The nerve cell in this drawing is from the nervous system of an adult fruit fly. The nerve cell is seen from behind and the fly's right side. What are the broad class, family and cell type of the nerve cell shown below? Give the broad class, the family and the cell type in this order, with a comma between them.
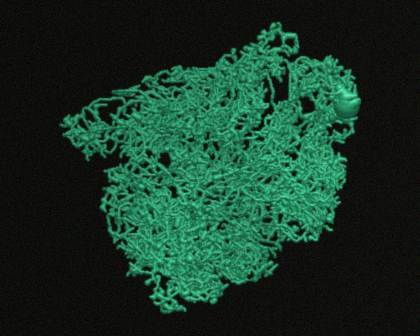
central-brain intrinsic neuron, hemilineage ALl1_dorsal, lLN2T_b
